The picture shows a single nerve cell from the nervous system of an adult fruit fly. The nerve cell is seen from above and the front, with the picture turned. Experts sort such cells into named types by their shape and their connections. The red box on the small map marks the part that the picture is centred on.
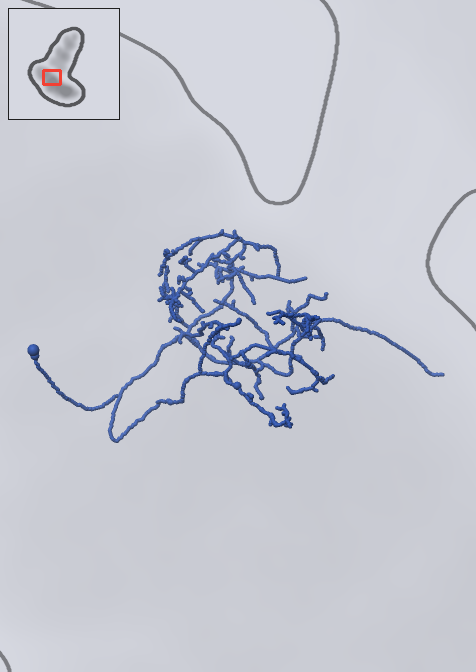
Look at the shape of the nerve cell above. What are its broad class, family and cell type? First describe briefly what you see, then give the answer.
Its cell body lies on the left of the picture. The picture shows dozens of branch ends. This is a central-brain intrinsic neuron. Its family is hemilineage SLPav1_medial. The cell type is CB2048.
